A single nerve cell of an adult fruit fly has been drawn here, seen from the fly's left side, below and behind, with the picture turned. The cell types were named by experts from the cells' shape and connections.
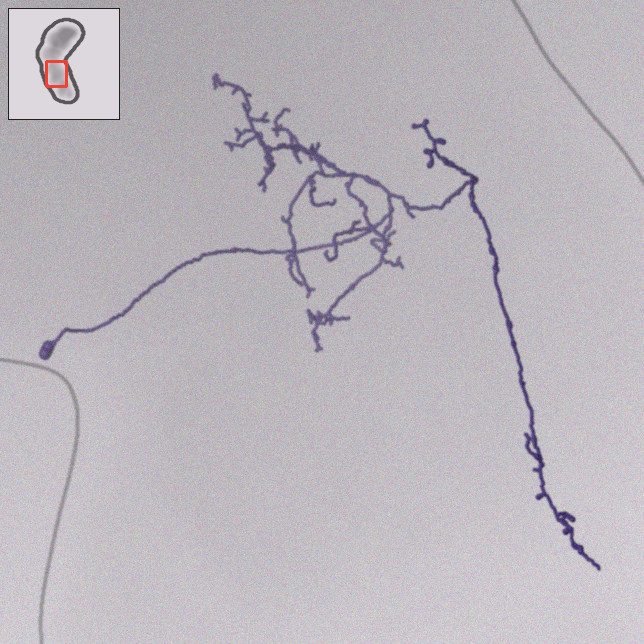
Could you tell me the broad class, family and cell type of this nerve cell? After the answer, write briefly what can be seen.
It is a nerve-cord intrinsic neuron. The family is hemilineage 06A. The cell type is IN06A059. Its cell body lies on the left of the picture. Dozens of branch ends can be seen.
